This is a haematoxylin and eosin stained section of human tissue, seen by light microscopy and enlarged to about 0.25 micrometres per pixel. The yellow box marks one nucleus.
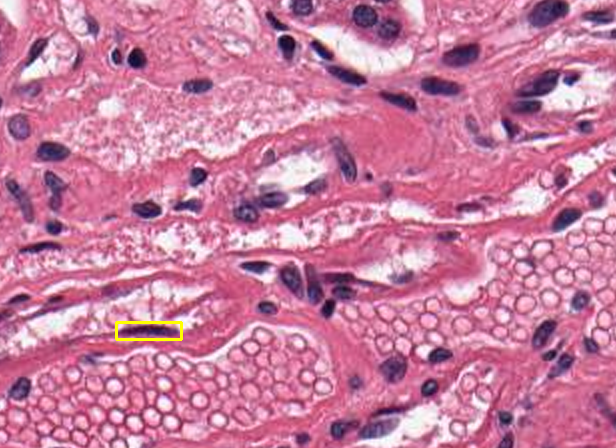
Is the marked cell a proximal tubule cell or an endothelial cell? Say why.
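Endothelial cell. The nucleus is long, thin and flat, drawn out along one axis with tapered ends. The nucleus is evenly dark purple throughout, with no visible inner detail. Almost no cytoplasm can be made out around the nucleus; at most a thin pink rim merges into the surrounding pink strands. The cell lies flat along the edge of a pale, slit-like space, its long axis following the course of the wavy pink strands.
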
